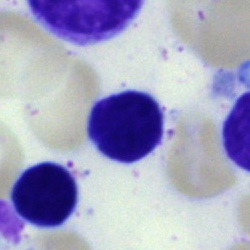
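Lymphocyte, centre of field. Nucleus occupies nearly the entire cell. Nucleus stained dense dark blue-purple throughout. No nucleoli discernible. No granules visible.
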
